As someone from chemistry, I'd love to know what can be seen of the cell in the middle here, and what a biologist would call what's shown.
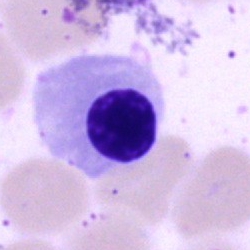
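Start with the chromatin: it is dark purple and densely clumped, and no nucleolus shows in the nucleus. Around it, pale blue cytoplasm forms a broad rim, widest on the left, with no vacuoles. So this cell is an erythroblast.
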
